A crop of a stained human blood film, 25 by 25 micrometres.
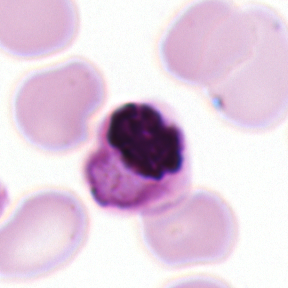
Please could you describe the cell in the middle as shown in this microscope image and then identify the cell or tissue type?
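A single dense mass forms the nucleus, with a lumpy, irregular edge, and it sits toward the upper right of the cell. Its chromatin is very dark purple and coarsely clumped. The cytoplasm is pinkish-violet with a finely granular texture. This cell is a normoblast.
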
